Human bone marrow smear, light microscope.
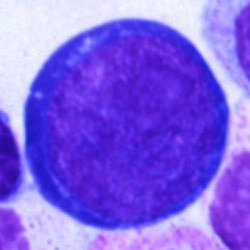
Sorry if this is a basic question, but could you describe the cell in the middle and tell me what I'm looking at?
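First, the cytoplasm: it forms only a thin rim around the nucleus, and no granules are visible in it. Next, the chromatin: finely granular and evenly spread. Last, the cell surface: it has no projections or blebs. The cell described is a proerythroblast.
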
